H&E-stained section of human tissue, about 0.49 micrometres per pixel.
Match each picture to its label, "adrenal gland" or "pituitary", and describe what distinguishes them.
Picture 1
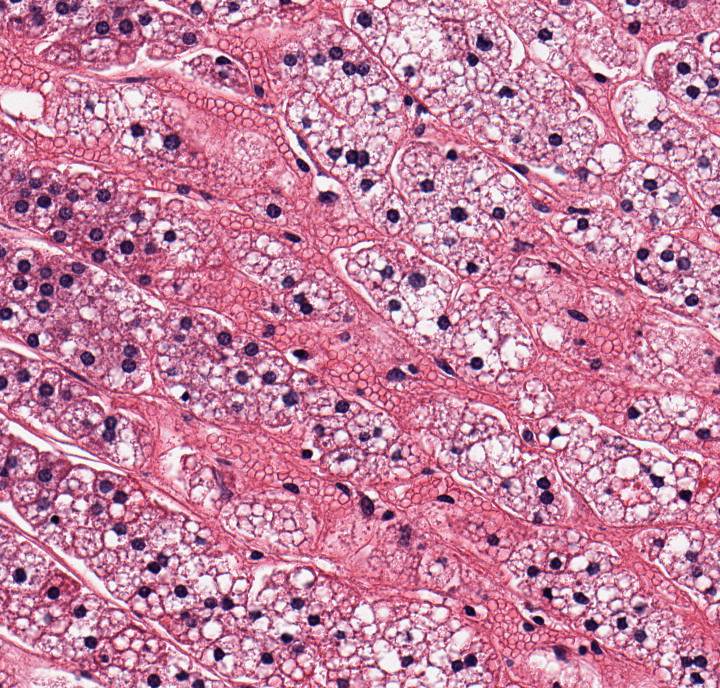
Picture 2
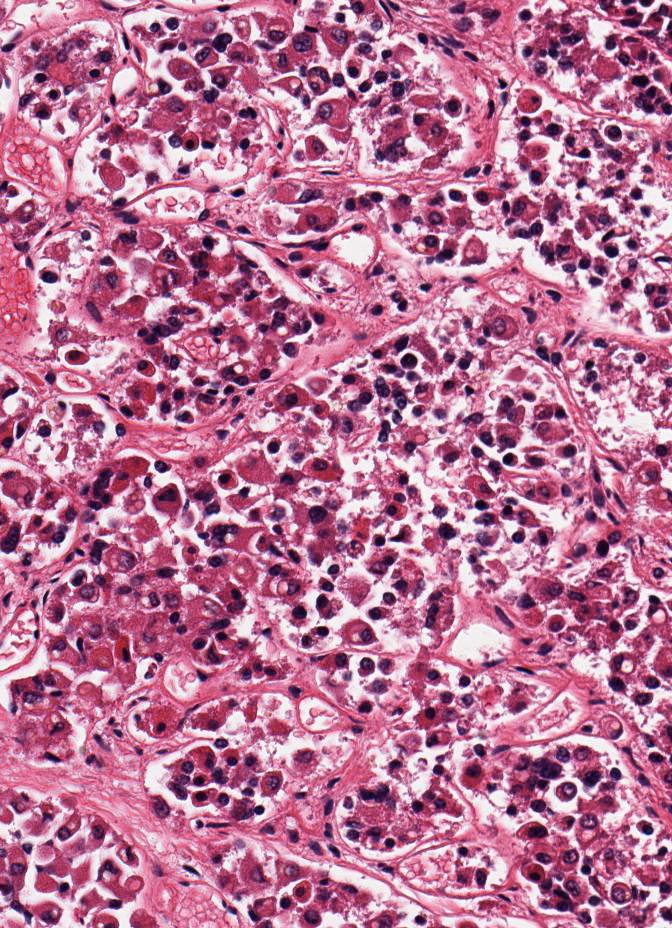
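The adrenal gland's picture 1, and the pituitary's picture 2. Adrenal cells run in long parallel cords, upper left to lower right, with only thin pink fibrous strands between. Their abundant pale cytoplasm is foamy with many small clear vacuoles, and each has one small, round, dark nucleus. Pituitary cells sit in rounded nests without a central lumen, split by thin pink fibrous septa. Many are polygonal with abundant pink cytoplasm, and paler cells with faint purplish or clear cytoplasm are mixed in within the same nests.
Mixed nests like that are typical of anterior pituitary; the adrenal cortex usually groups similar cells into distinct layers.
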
